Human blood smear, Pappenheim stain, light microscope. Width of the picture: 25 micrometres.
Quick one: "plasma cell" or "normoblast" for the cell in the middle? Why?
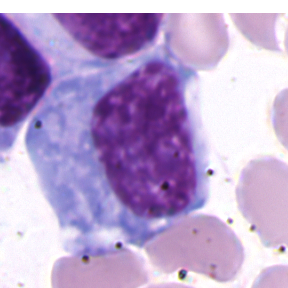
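The cell is a plasma cell. Its chromatin is dark purple and mottled, with small paler spots scattered through it, so it is not nearly uniformly dark.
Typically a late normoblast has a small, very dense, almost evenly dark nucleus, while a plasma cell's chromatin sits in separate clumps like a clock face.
The oval nucleus, about 14 by 9 micrometres, lies off-centre toward the right. Pale blue cytoplasm is widest on the left side of the nucleus.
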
